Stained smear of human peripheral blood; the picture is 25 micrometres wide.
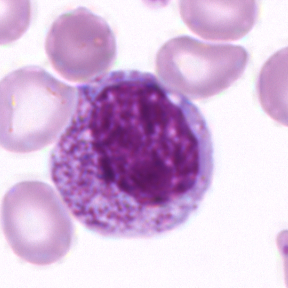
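Myelocyte, the central cell in a stained blood smear. Its outline is round and smooth. Fine purplish granules crowd the cytoplasm. Just below the nucleus lies a paler patch with fewer granules. The cytoplasm contains no vacuoles.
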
